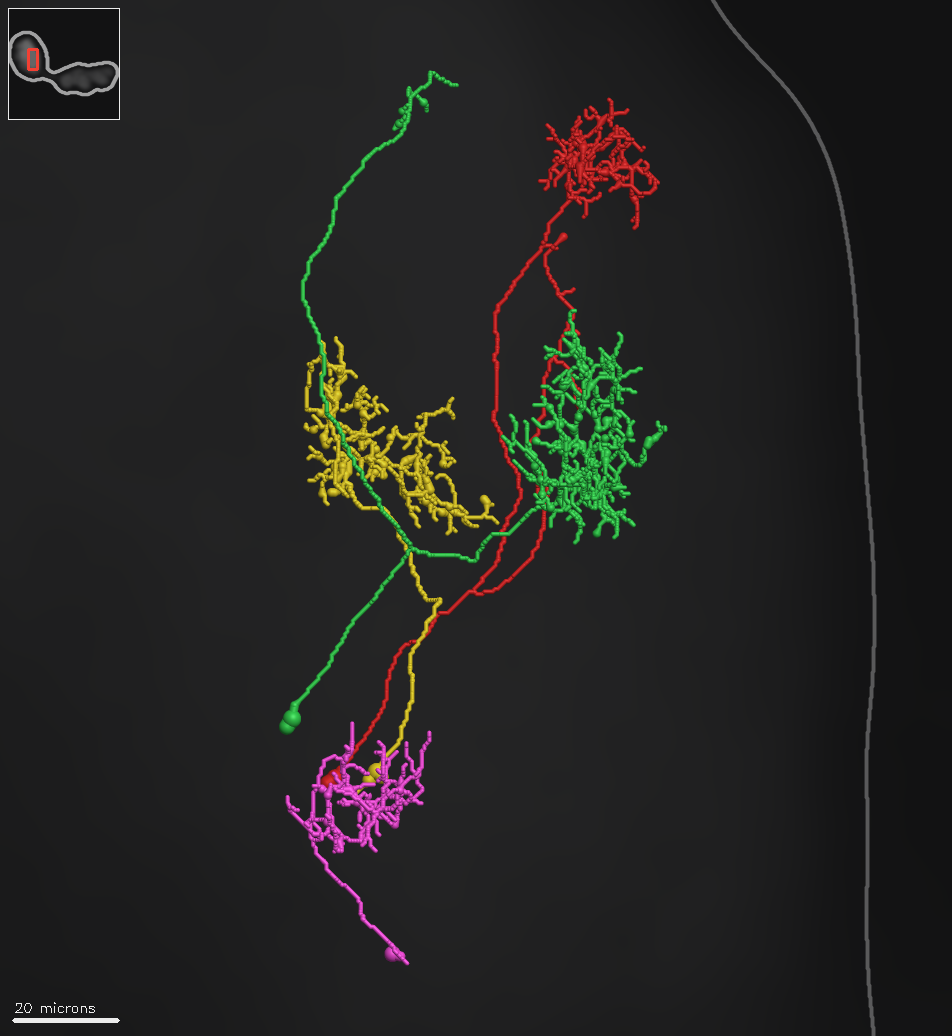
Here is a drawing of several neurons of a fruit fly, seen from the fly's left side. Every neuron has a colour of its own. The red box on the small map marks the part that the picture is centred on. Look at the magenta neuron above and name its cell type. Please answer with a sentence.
The cell type is Li27.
